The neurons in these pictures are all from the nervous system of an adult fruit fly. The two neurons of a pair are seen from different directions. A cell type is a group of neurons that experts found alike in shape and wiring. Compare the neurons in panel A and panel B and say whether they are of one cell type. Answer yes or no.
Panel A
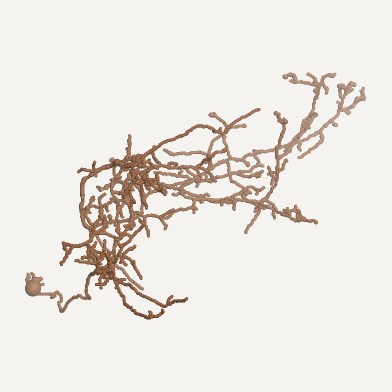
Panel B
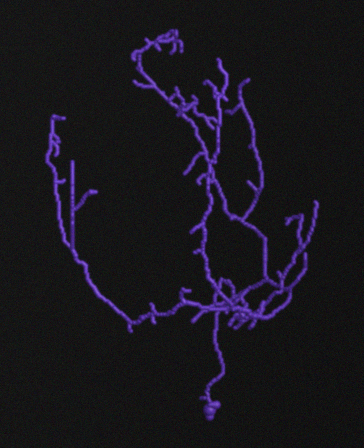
no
